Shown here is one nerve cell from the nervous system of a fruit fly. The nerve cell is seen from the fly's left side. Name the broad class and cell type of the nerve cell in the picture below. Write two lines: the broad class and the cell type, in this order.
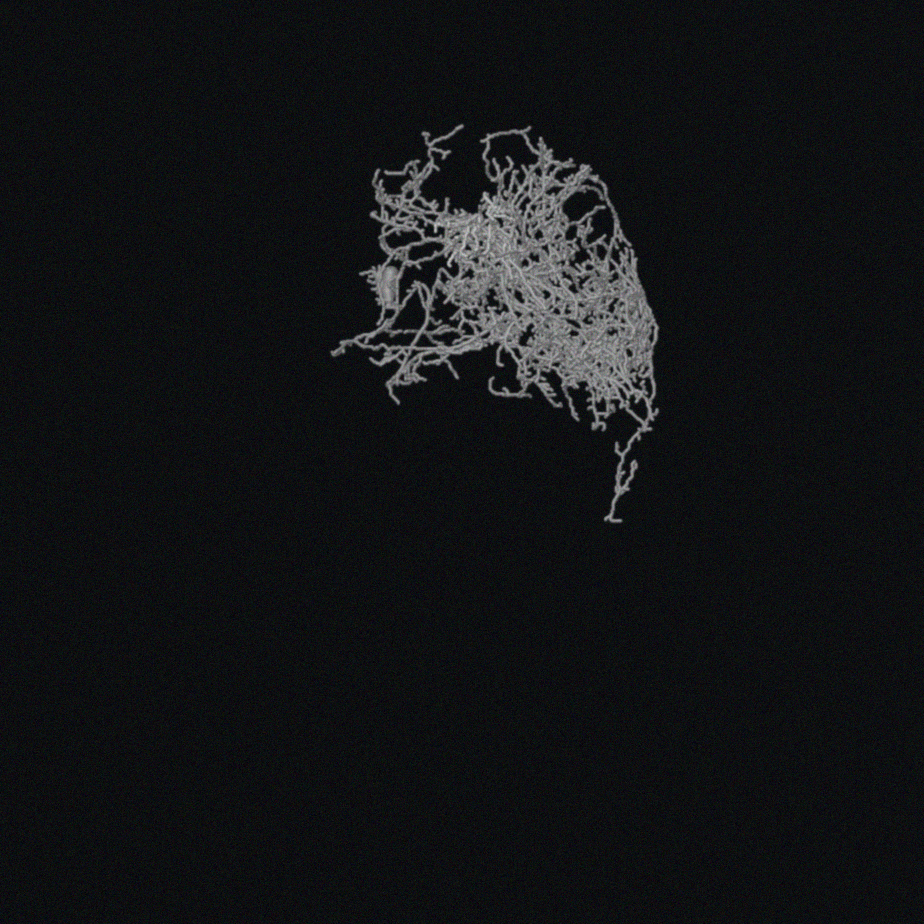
central-brain intrinsic neuron
CL063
